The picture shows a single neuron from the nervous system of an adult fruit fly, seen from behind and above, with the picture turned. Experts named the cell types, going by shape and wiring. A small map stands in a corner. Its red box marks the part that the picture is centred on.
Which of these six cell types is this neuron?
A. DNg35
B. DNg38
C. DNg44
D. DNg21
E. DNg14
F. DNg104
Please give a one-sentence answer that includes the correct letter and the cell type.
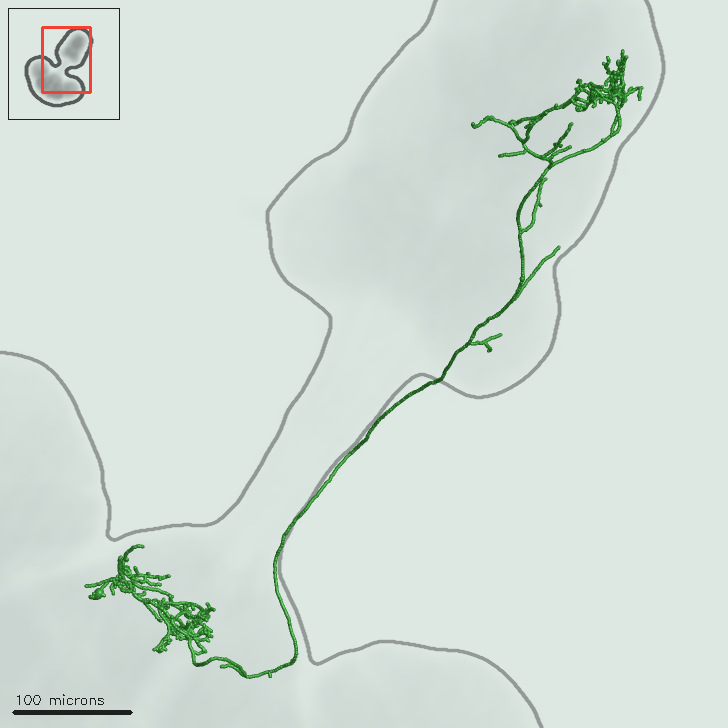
Option E states the cell type of the neuron, which is DNg14.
